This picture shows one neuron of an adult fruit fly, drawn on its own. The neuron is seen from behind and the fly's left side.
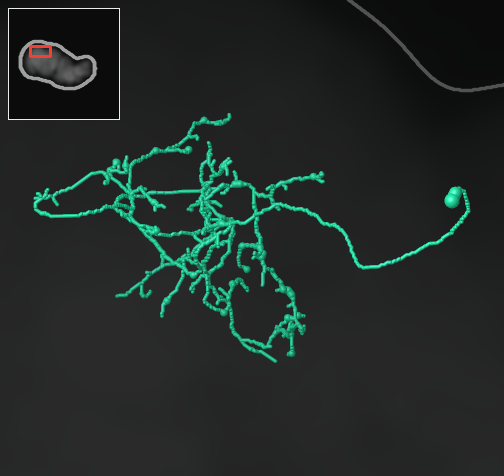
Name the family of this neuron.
hemilineage DM6_dorso_lateral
